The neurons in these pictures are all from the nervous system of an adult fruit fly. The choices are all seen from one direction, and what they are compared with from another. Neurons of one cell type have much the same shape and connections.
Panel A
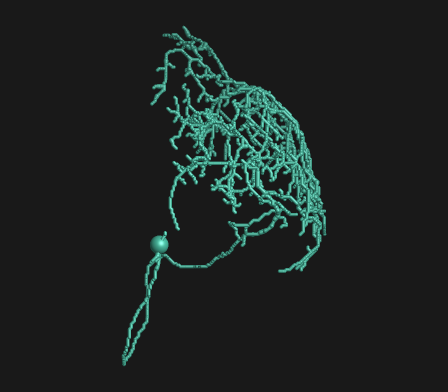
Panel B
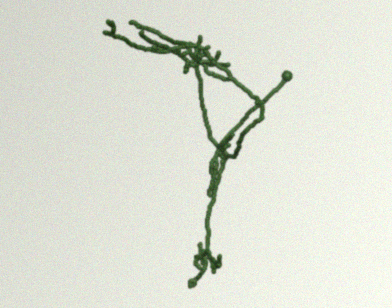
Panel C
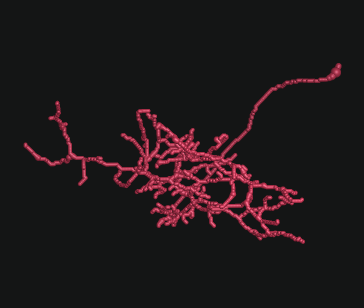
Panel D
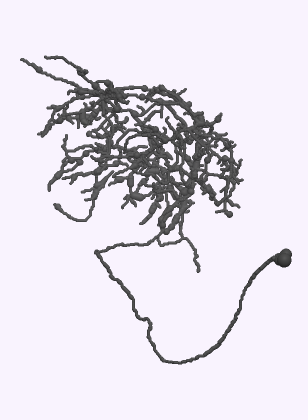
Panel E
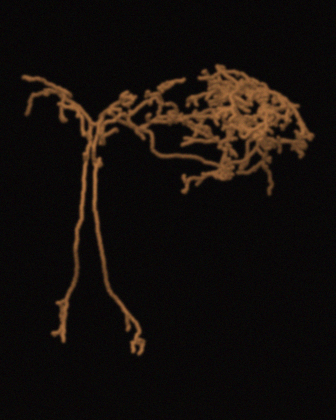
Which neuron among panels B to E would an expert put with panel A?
Panel D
